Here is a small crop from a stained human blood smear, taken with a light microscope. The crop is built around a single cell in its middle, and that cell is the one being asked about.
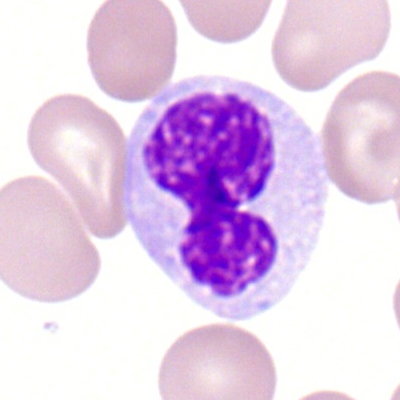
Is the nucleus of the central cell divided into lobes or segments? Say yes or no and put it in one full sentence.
Yes, what the nucleus of this cell shows is division into separate lobes.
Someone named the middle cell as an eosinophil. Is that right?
no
